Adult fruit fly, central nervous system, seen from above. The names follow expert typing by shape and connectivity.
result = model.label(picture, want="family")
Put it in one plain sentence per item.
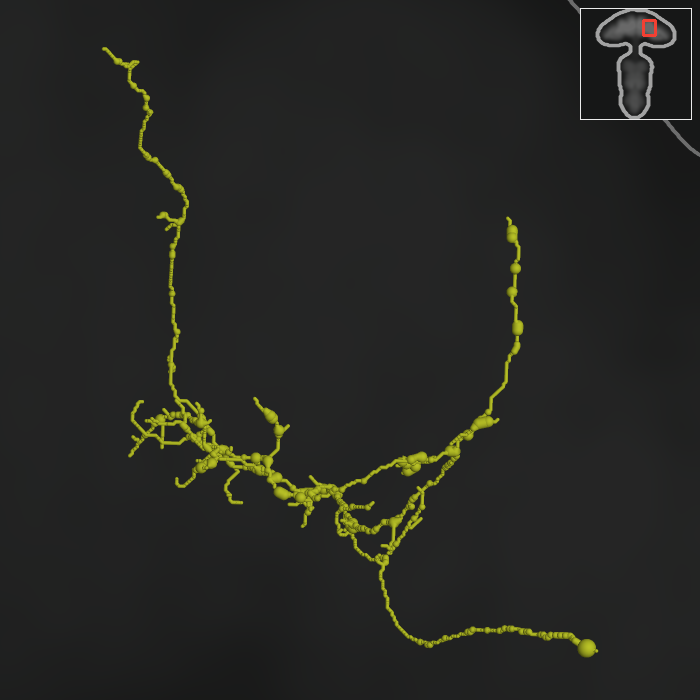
The family is hemilineage VPNp&v1_posterior.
